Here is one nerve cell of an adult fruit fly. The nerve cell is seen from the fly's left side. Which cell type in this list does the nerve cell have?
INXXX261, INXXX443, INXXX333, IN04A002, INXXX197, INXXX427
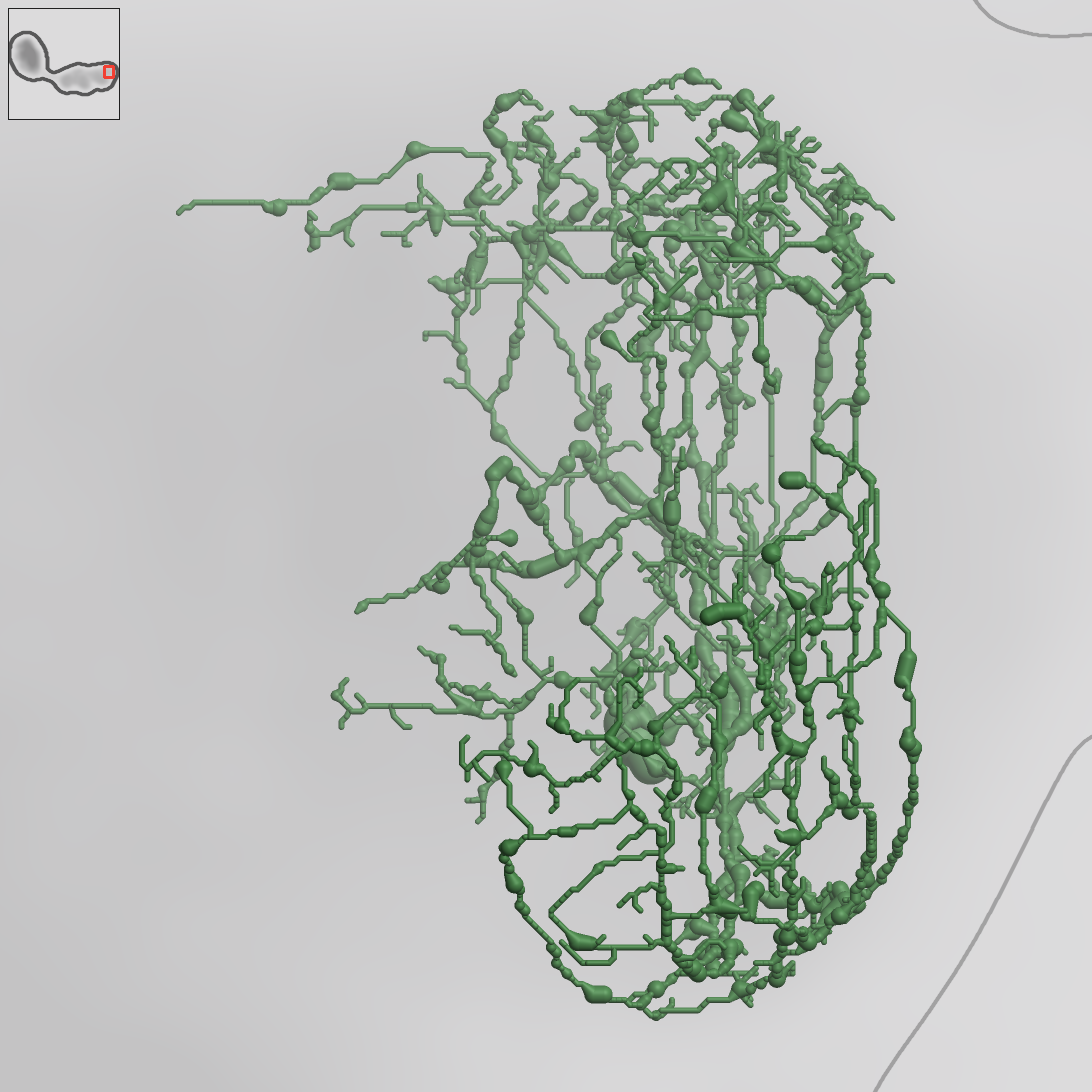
INXXX197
